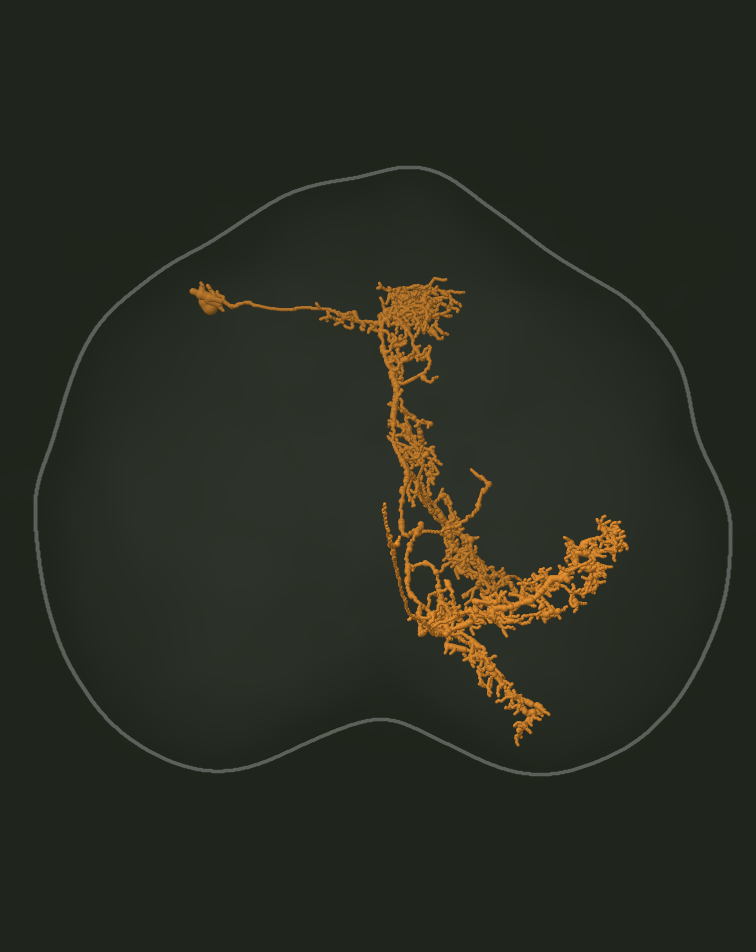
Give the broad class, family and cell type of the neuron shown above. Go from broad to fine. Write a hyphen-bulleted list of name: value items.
- broad class: ascending neuron
- family: hemilineage 09B
- cell type: AN09B009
